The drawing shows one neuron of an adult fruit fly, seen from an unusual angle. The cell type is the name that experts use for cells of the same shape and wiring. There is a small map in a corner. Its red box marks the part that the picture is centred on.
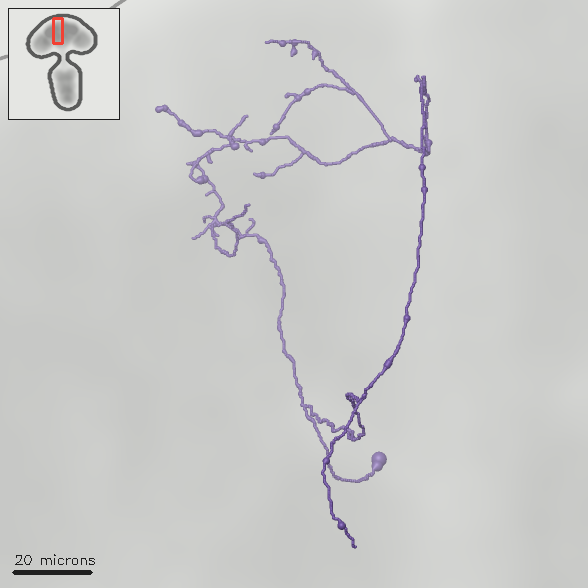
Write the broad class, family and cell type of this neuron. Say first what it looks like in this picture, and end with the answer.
It lies in the brain. From top to bottom in the picture it spans about 130 microns. Its broad class is central-brain intrinsic neuron. The family is hemilineage DM2_central. The cell type is CB4126.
